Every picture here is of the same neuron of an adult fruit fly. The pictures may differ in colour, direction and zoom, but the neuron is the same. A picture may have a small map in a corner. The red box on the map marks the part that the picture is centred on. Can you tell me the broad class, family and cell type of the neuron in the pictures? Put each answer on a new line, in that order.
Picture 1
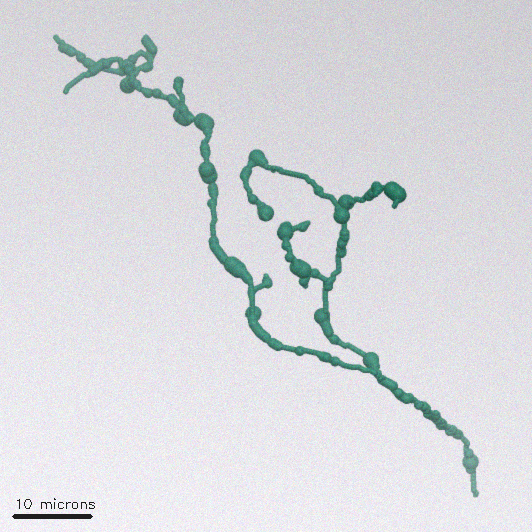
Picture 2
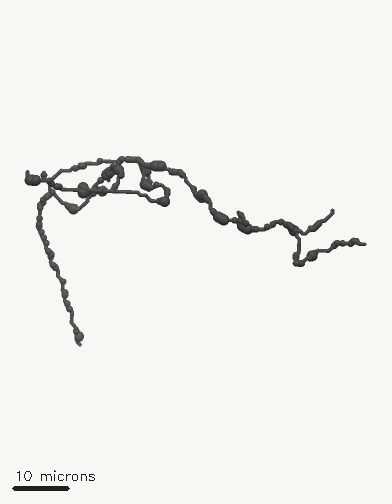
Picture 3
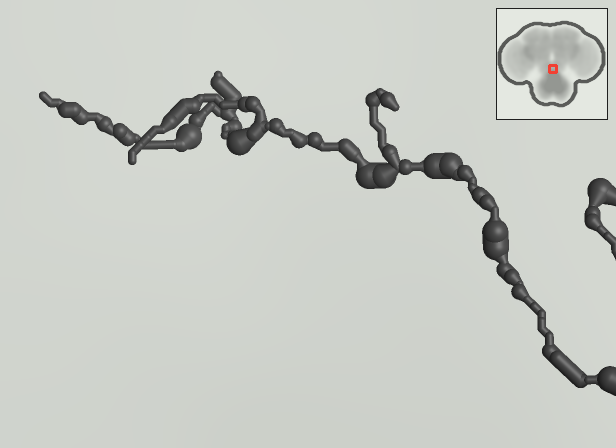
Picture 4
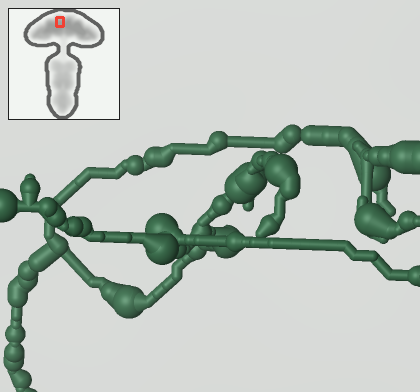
sensory neuron entering the brain
class mechanosensory
TPMN1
